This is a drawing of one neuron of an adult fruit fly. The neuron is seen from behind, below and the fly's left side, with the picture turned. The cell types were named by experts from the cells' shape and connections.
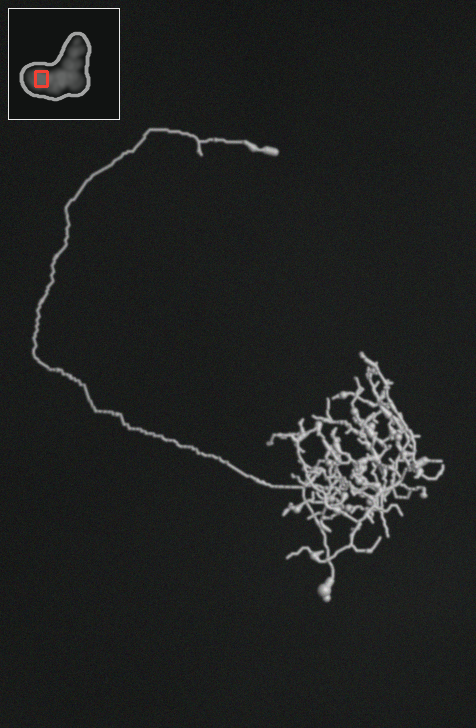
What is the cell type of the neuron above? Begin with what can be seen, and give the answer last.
The picture shows dozens of branch ends. As drawn here it is about as wide as it is tall. This is a visual projection neuron. The cell type is LC20b.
